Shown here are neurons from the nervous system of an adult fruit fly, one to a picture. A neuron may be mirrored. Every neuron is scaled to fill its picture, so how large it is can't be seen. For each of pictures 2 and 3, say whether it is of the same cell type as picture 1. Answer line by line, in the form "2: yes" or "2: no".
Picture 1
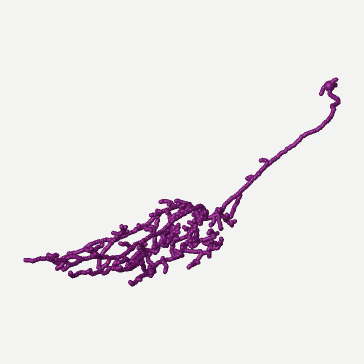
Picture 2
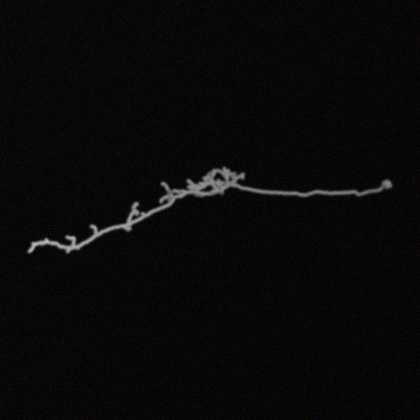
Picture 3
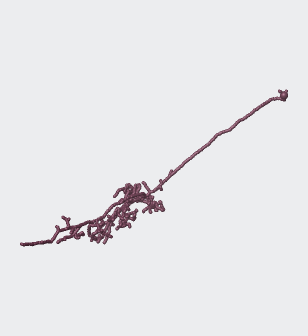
2: no
3: yes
